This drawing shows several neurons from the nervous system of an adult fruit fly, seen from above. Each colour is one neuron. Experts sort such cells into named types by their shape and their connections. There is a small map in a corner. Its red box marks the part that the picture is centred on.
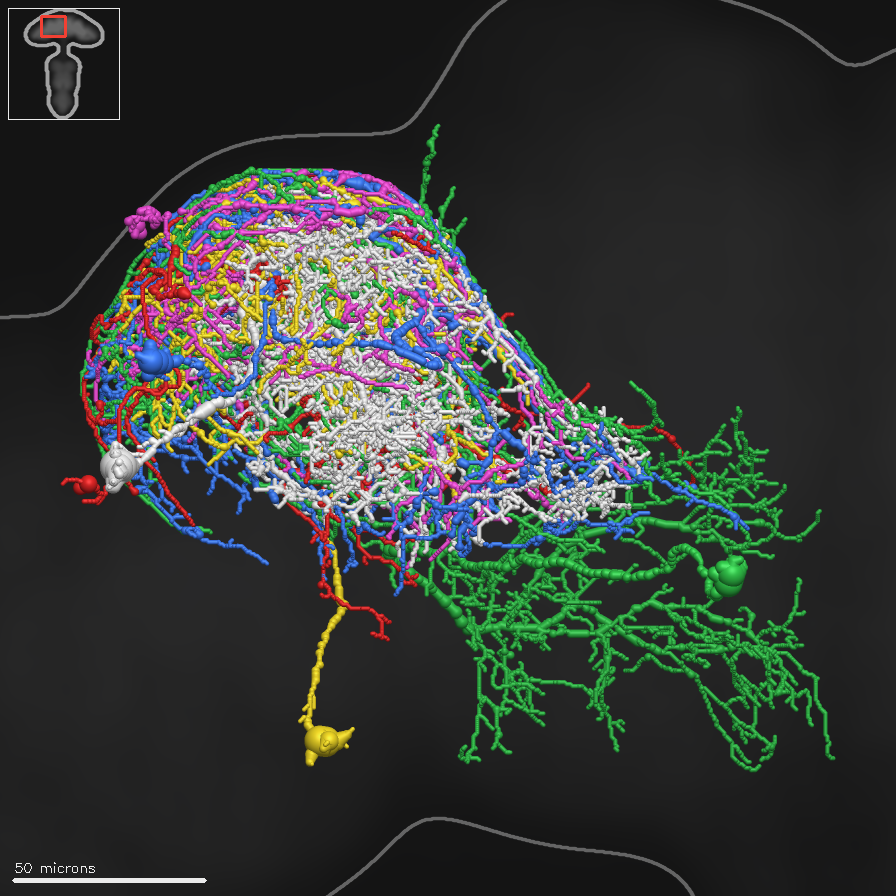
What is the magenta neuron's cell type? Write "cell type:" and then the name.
cell type: AVLP169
